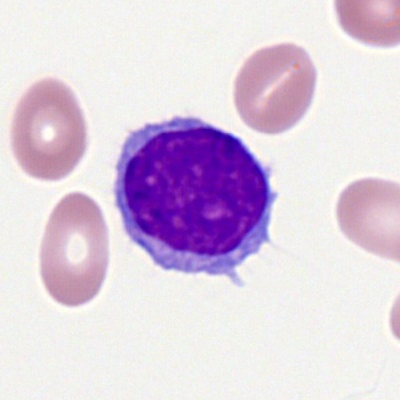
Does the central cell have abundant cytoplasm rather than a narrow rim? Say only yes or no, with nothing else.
No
